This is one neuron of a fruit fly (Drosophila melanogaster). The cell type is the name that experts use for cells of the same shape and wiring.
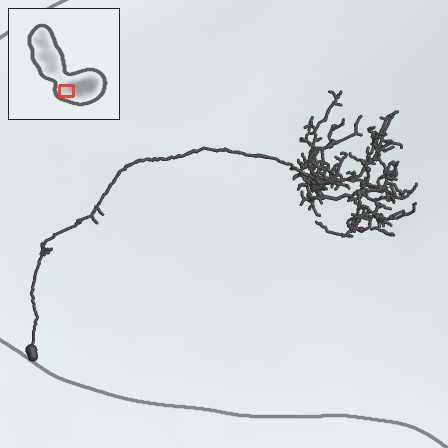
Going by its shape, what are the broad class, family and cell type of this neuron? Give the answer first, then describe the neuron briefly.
Its broad class is optic-lobe intrinsic neuron. The family is Tm. The cell type is Tm24. Its cell body lies at the lower left of the picture. The picture shows dozens of branch ends.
